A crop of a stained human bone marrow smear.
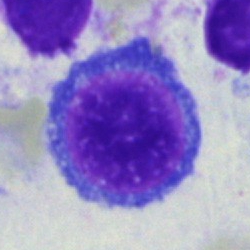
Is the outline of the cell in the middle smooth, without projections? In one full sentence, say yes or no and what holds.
No, along its edge the cell is rough, not smooth.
